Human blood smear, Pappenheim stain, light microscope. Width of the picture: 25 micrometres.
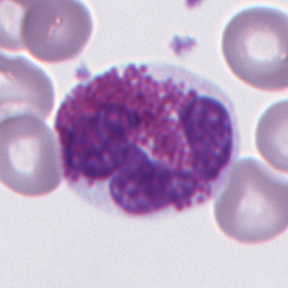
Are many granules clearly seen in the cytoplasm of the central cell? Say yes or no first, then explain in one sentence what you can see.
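Yes. The cytoplasm is packed with coarse, round, reddish-purple granules.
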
